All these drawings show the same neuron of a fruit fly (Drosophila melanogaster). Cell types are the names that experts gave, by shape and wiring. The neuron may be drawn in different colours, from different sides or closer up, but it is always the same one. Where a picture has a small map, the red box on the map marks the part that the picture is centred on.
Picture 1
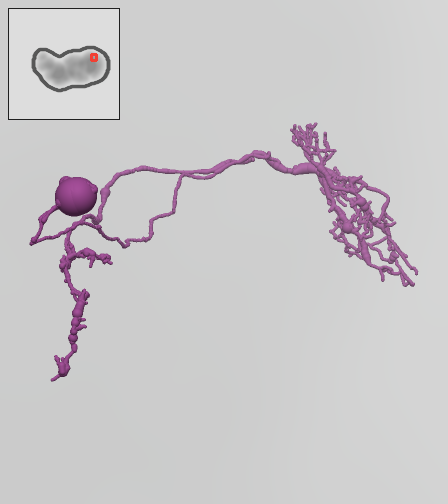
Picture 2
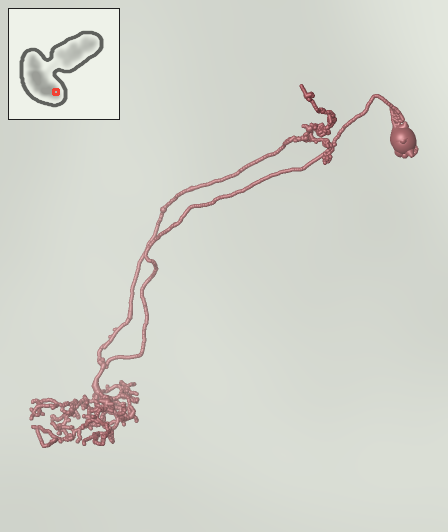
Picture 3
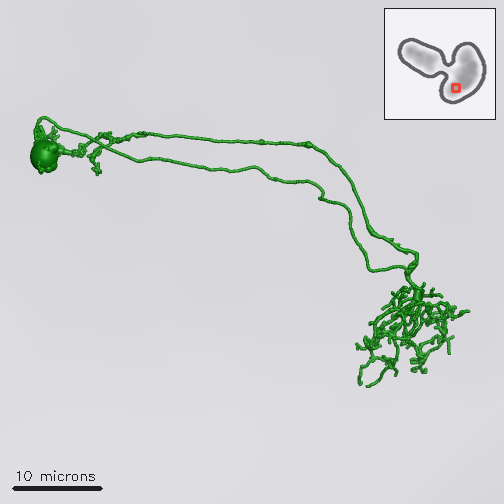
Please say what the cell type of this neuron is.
T4c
